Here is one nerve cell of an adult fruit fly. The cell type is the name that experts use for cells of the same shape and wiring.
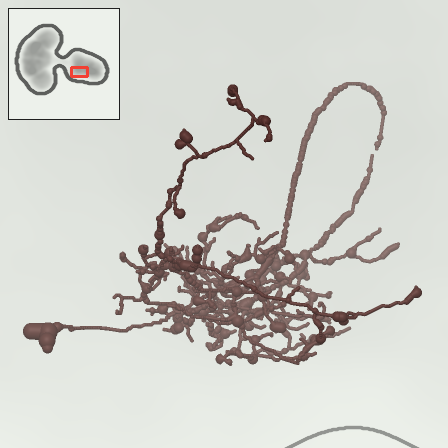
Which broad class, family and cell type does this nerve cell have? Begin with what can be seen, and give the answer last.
It lies in the nerve cord. The cell body can be seen at the lower left of the picture. Dozens of branch ends can be seen. It is a nerve-cord intrinsic neuron. Its family is hemilineage 17A. The cell type is IN17A112.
